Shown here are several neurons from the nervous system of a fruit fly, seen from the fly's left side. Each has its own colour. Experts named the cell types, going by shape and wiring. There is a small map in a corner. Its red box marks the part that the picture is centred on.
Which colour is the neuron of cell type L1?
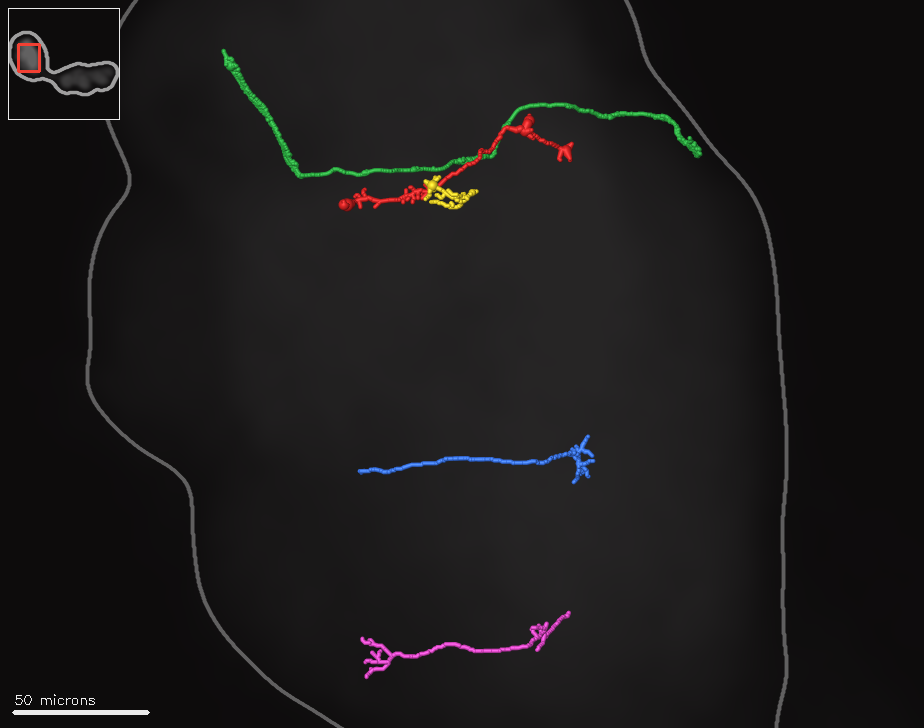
red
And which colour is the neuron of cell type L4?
magenta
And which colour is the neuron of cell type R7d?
green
